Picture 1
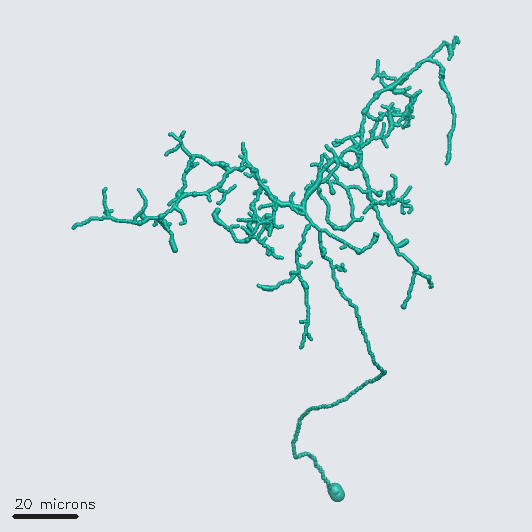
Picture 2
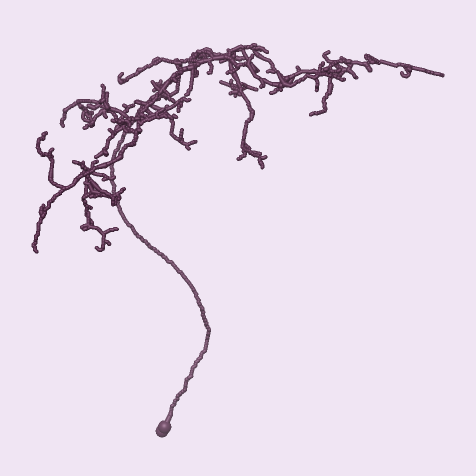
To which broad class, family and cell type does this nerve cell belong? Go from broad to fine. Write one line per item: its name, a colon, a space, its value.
broad class: nerve-cord intrinsic neuron
family: hemilineage 03B
cell type: IN03B058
